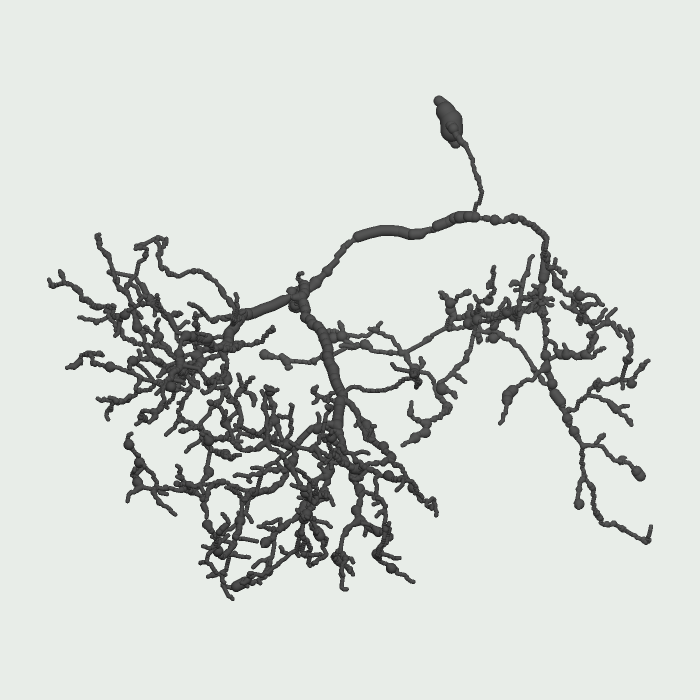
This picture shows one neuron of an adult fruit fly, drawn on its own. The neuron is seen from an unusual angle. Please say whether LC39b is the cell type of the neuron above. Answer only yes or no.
no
